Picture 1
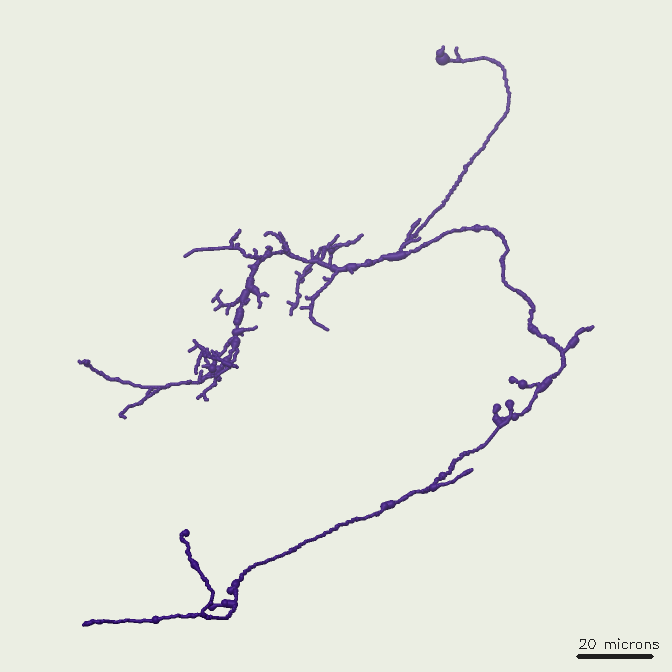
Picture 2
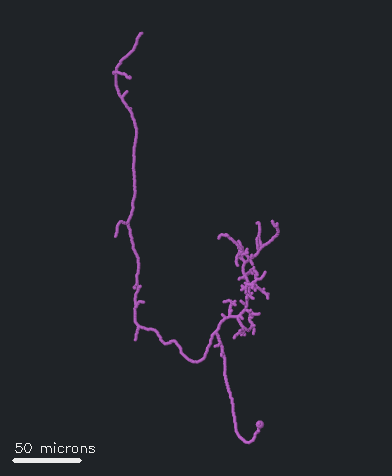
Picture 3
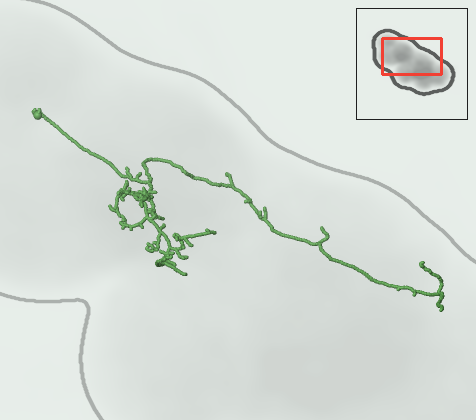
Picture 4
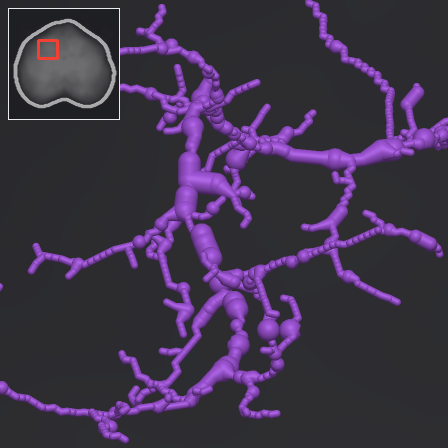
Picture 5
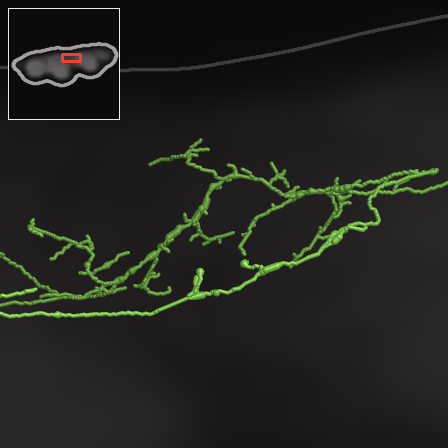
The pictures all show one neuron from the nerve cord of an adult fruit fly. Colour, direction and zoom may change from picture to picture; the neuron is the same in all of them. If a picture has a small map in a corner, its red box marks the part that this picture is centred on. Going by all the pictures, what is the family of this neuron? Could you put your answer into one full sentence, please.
As for family, the neuron falls under hemilineage 07B.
